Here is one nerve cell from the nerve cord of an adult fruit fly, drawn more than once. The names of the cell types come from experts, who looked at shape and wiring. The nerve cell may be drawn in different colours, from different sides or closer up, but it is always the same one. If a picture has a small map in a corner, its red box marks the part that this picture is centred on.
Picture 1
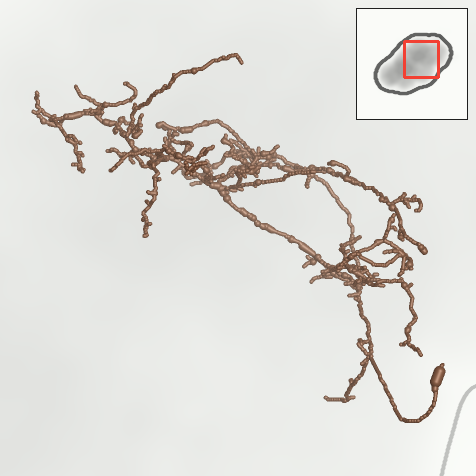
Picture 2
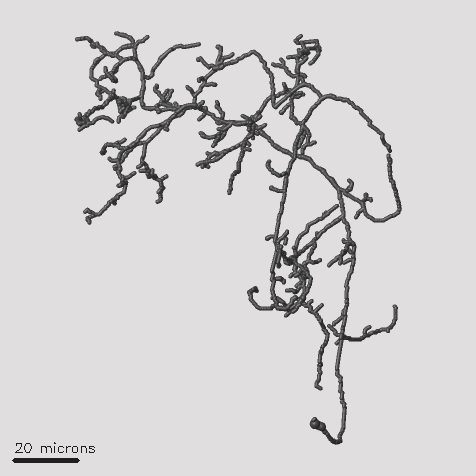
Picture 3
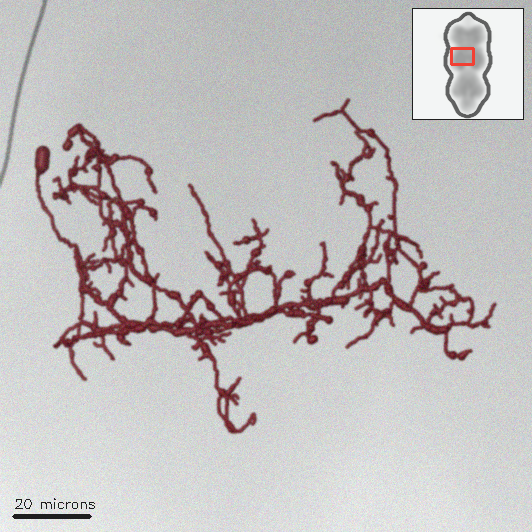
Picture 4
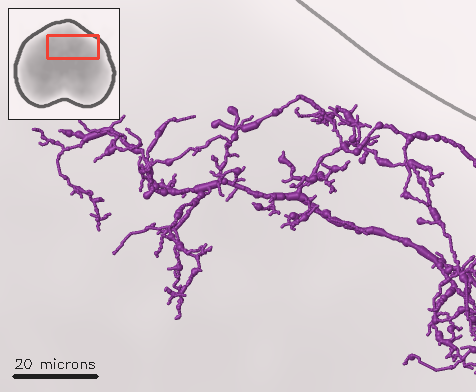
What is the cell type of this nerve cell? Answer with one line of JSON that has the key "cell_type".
{"cell_type": "IN08A011"}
